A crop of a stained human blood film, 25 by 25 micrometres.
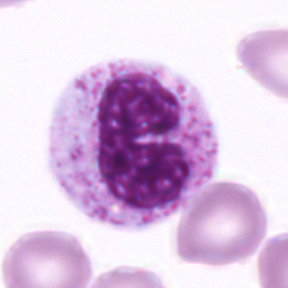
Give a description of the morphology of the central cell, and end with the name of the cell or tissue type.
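See how a deep notch between the two lobes opens toward the right side of the cell? There are no nucleoli visible in the nucleus. Reddish-pink granules are scattered all through the cytoplasm, and I don't see any vacuoles. So that one is a band neutrophil.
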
